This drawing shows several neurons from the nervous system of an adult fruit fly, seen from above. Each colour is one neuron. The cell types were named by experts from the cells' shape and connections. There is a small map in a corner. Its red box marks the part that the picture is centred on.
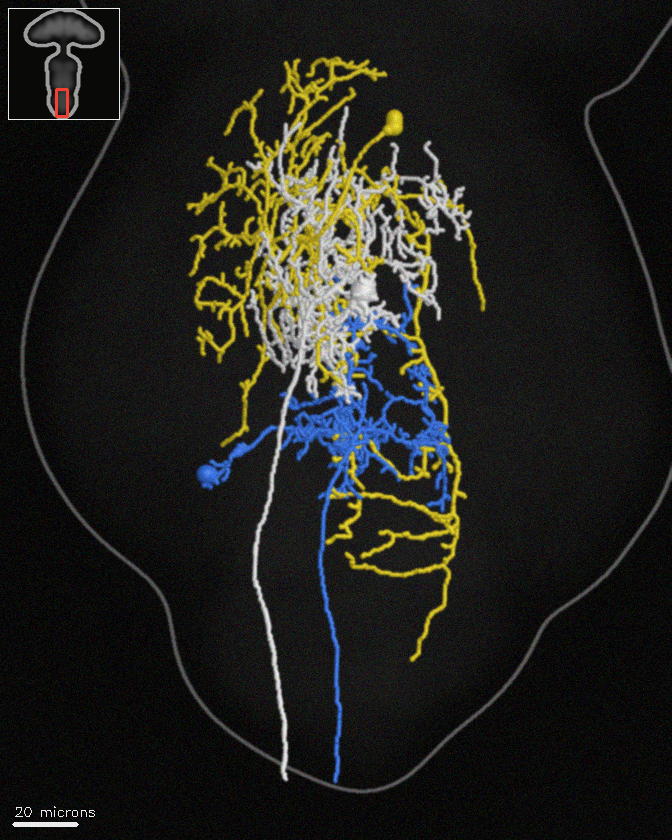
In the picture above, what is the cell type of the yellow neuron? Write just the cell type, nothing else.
IN19B050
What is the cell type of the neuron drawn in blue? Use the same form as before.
MNad16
